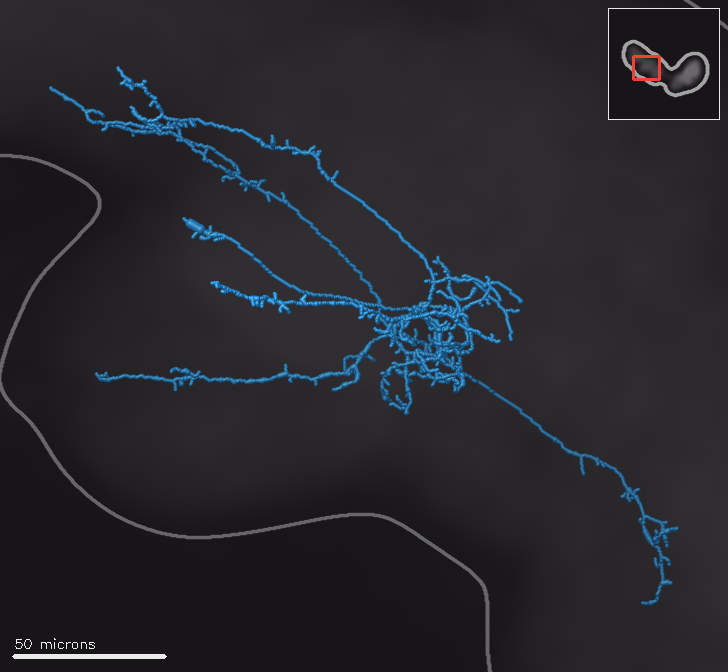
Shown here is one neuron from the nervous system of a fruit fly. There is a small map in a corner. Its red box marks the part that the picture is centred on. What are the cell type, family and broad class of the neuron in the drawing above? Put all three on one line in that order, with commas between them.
IN00A026, hemilineage 00A, nerve-cord intrinsic neuron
